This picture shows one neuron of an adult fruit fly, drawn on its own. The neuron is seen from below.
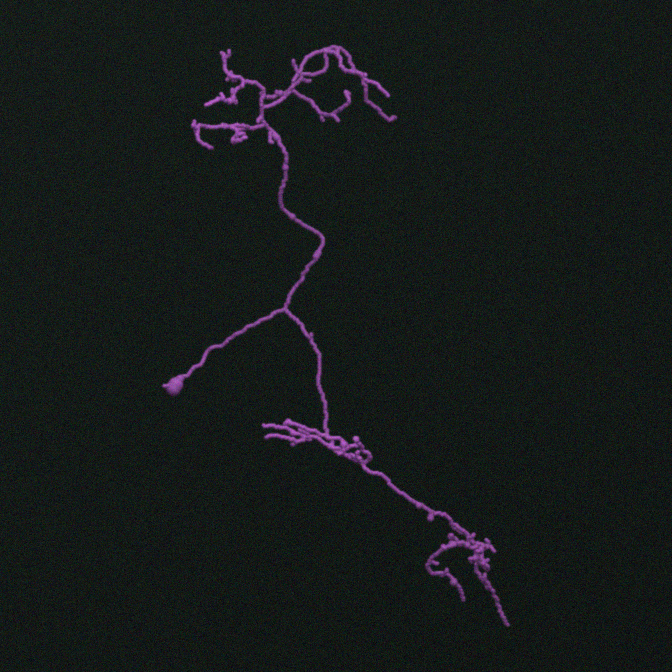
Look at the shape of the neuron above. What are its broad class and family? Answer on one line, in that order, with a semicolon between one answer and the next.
central-brain intrinsic neuron; class DAN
